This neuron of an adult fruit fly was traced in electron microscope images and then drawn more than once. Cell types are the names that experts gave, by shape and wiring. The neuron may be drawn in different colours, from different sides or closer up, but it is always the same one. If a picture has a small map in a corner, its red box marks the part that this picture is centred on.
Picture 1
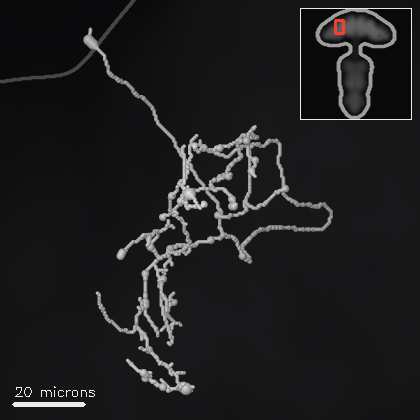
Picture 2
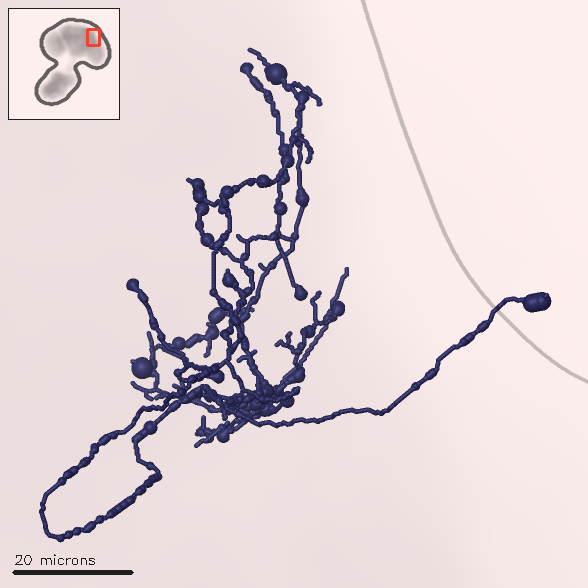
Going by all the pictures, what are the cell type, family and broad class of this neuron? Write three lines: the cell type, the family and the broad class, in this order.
LHAV2b10
hemilineage VLPl2_posterior
central-brain intrinsic neuron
